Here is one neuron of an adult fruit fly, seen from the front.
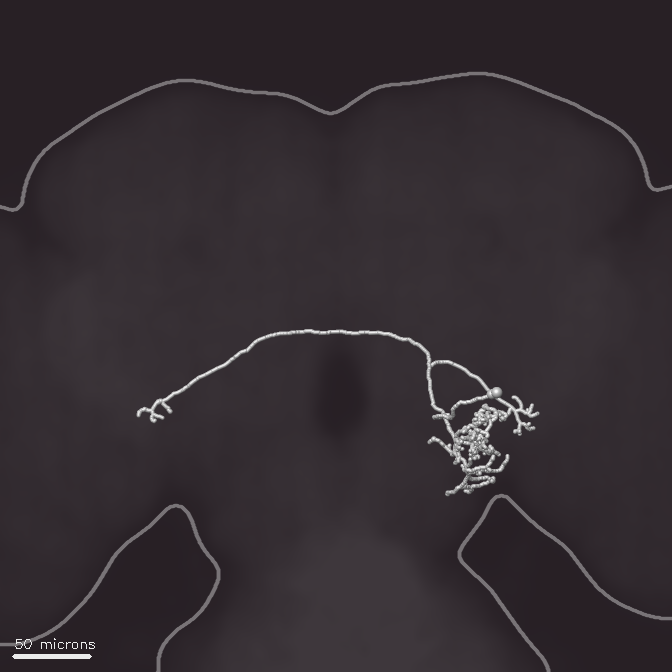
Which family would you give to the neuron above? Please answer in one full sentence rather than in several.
Family hemilineage ALl1_ventral includes the neuron shown here.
